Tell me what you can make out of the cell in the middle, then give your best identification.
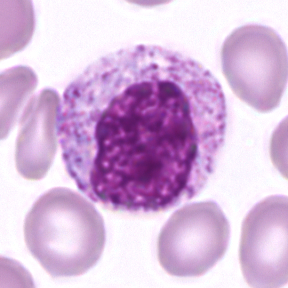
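In this cell the nucleus lies toward the lower right, so a wider band of cytoplasm remains on the upper left. The chromatin is coarse and clumped, with pale gaps between dark strands. The cytoplasm is pale pinkish-lilac, with many fine reddish-purple granules scattered through it. The cell is a metamyelocyte.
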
